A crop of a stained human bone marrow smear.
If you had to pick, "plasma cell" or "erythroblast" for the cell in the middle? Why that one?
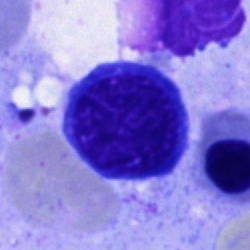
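I'd call this an erythroblast. Going over it, the outline is roughly round, with a smooth edge. Around the nucleus the cytoplasm is only a thin rim, and it is deep blue. The chromatin is dark purple, with a paler, streaky network running through it. And I can't find any granules in the cytoplasm.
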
